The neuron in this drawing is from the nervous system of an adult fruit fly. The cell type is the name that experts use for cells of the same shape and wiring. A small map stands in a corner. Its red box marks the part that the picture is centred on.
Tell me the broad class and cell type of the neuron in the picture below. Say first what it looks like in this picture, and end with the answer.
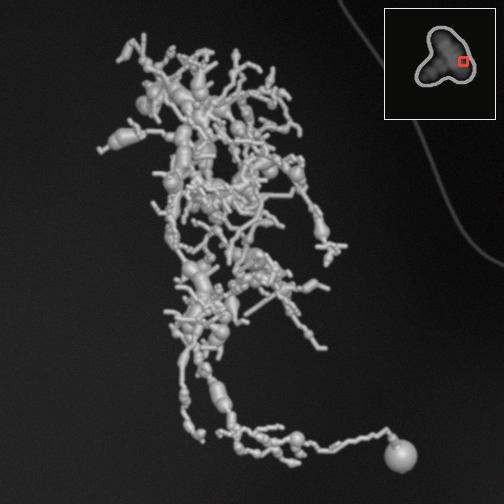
The cell body can be seen at the lower right of the picture. The picture shows dozens of branch ends. This is a central-brain intrinsic neuron. It is of cell type AVLP379.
